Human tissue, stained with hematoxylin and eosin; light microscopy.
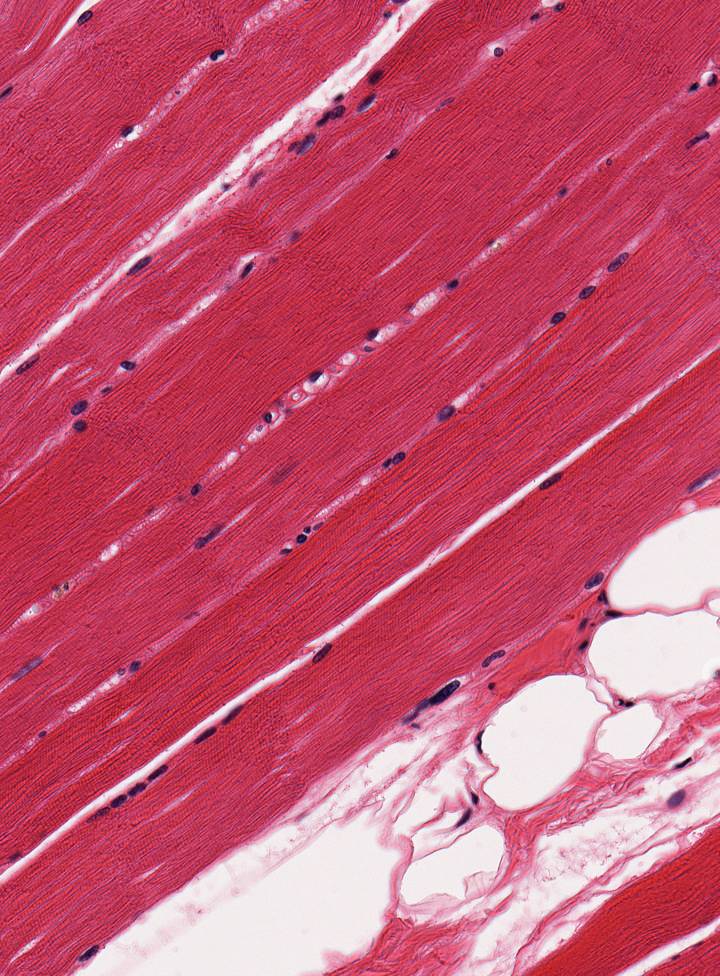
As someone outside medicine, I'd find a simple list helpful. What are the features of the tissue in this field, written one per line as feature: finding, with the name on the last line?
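Nuclear position: at the fibre edges, not central
Nuclei: elongated, dark purple
Fibre cytoplasm: deeply eosinophilic, strong red-pink
Connective tissue: thin wispy loose pink strands around the adipocytes
Name: skeletal muscle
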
